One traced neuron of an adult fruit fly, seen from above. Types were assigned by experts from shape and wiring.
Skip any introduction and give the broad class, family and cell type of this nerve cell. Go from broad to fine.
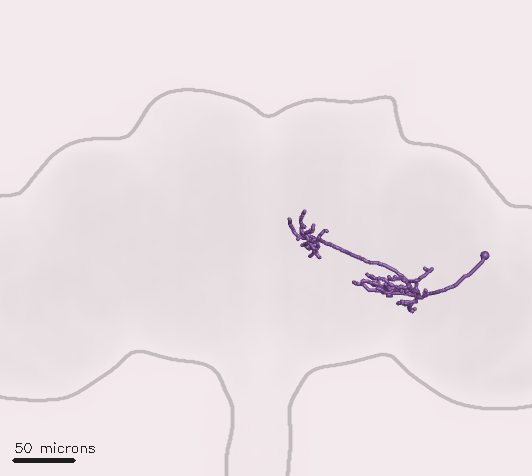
central-brain intrinsic neuron; hemilineage SLPpl1; CB3252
